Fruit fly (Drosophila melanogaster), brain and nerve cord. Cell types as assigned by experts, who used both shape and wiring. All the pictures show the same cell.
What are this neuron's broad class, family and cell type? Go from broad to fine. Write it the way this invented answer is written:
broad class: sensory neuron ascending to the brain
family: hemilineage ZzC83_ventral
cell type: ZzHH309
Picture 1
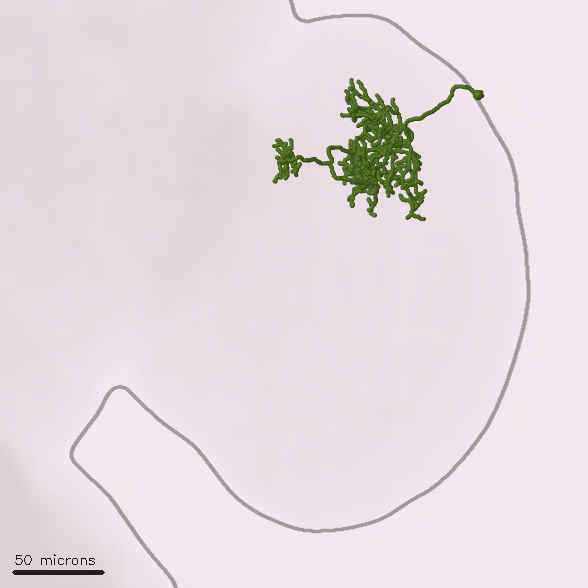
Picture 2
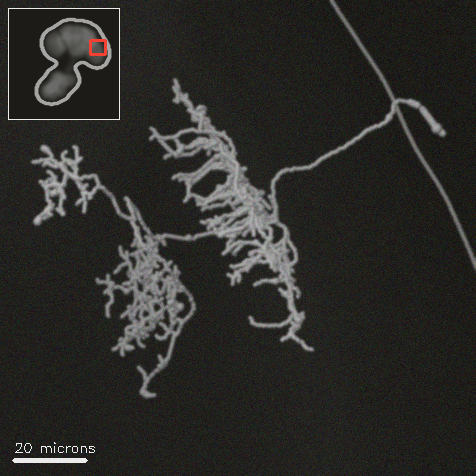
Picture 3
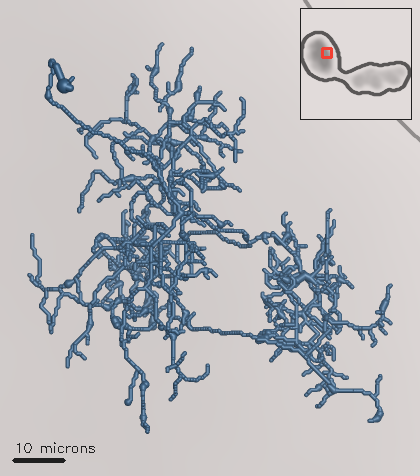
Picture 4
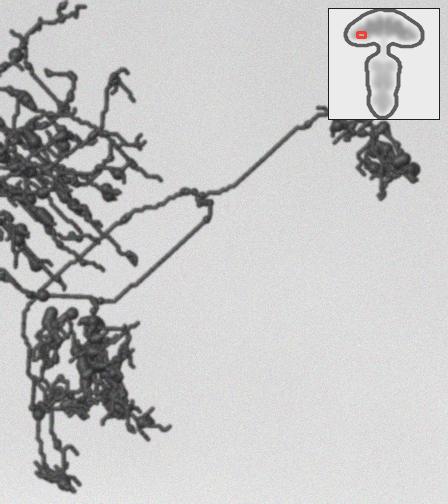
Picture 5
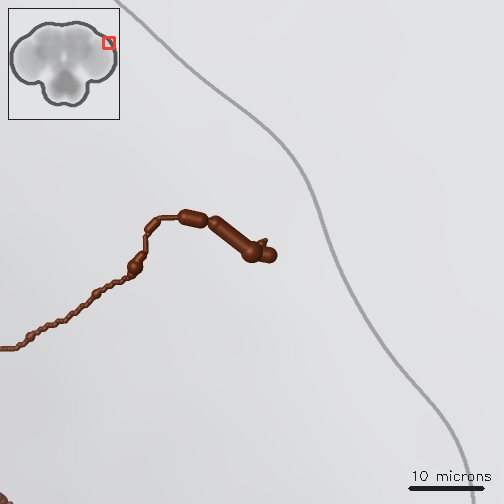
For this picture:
broad class: optic-lobe intrinsic neuron
family: TmY
cell type: TmY16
